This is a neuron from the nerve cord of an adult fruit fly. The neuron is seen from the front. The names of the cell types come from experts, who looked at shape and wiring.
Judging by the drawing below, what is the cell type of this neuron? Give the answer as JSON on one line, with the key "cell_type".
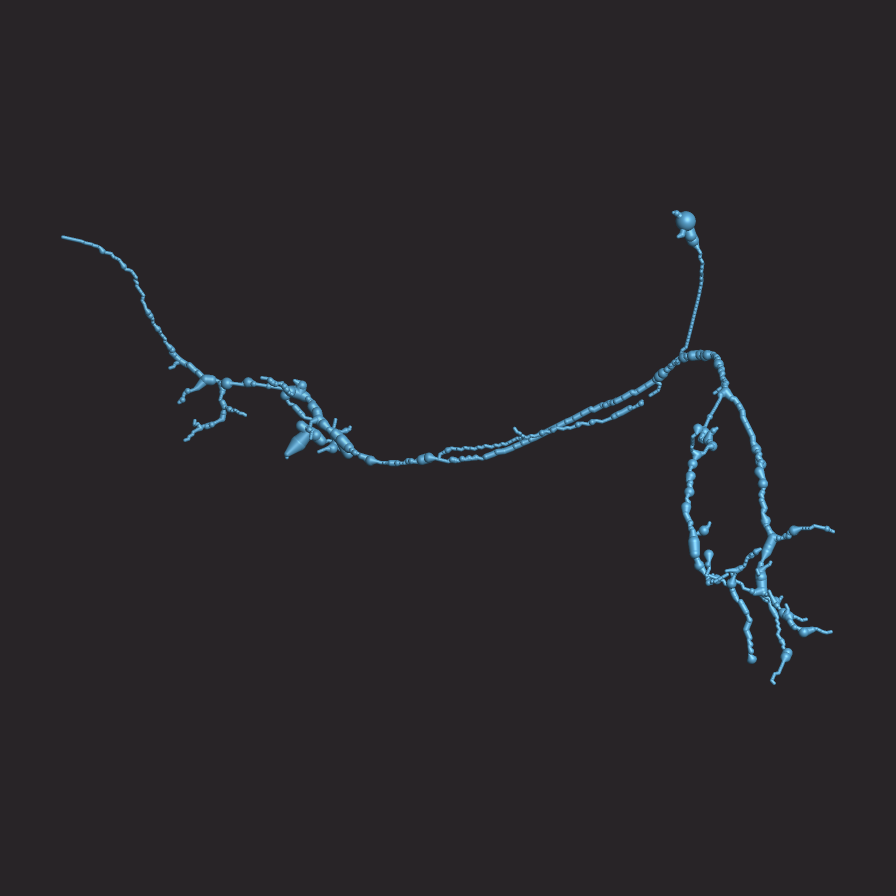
{"cell_type": "GFC4"}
